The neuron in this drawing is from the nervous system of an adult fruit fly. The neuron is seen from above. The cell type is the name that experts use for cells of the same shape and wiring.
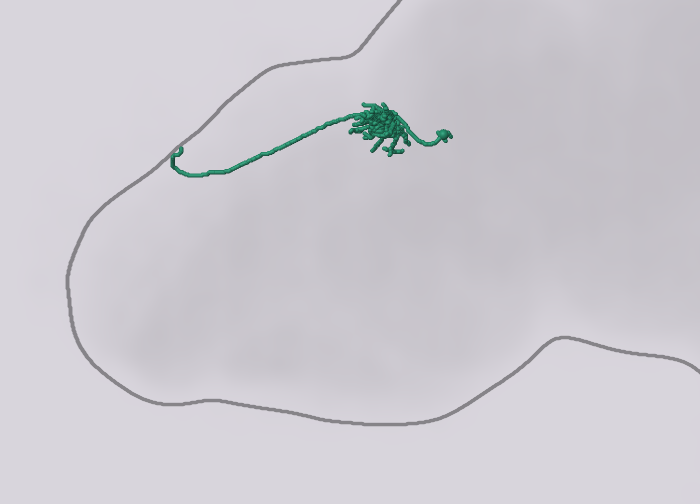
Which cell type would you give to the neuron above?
Lawf1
